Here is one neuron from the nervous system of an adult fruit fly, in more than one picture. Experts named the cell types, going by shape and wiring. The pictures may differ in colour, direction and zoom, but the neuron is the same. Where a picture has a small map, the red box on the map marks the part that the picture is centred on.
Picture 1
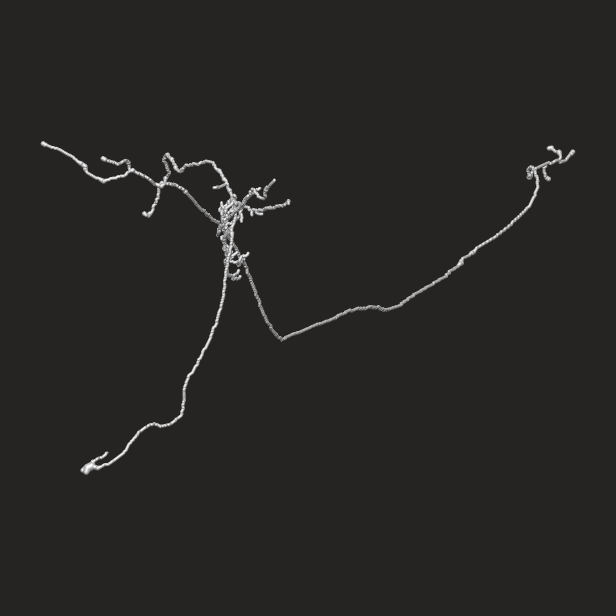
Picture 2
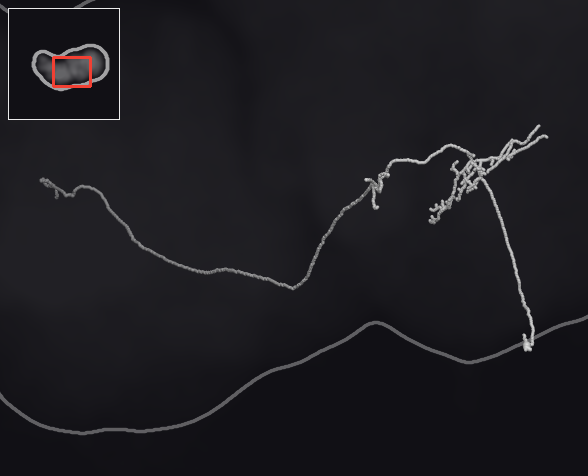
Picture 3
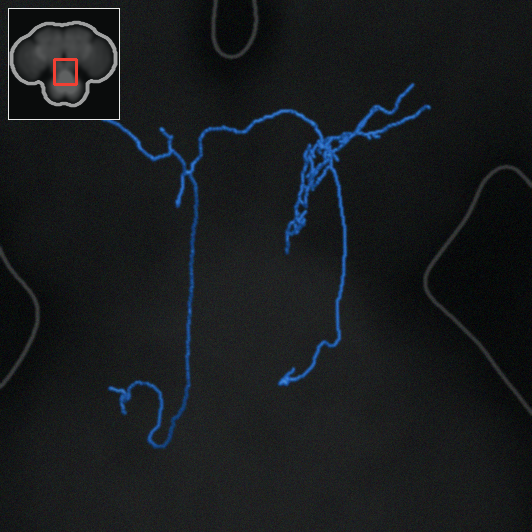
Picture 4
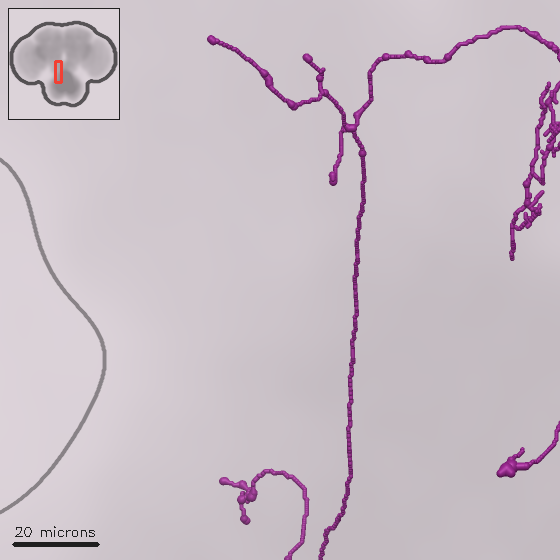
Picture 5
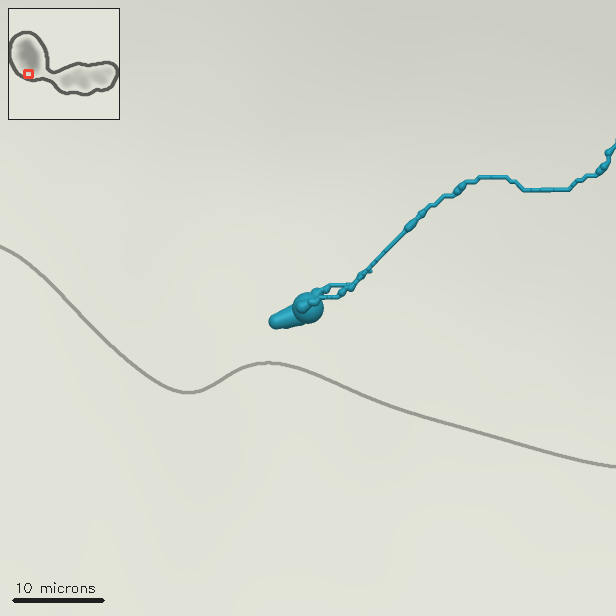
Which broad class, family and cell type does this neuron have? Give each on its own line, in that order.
descending neuron
hemilineage LB6
DNg10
